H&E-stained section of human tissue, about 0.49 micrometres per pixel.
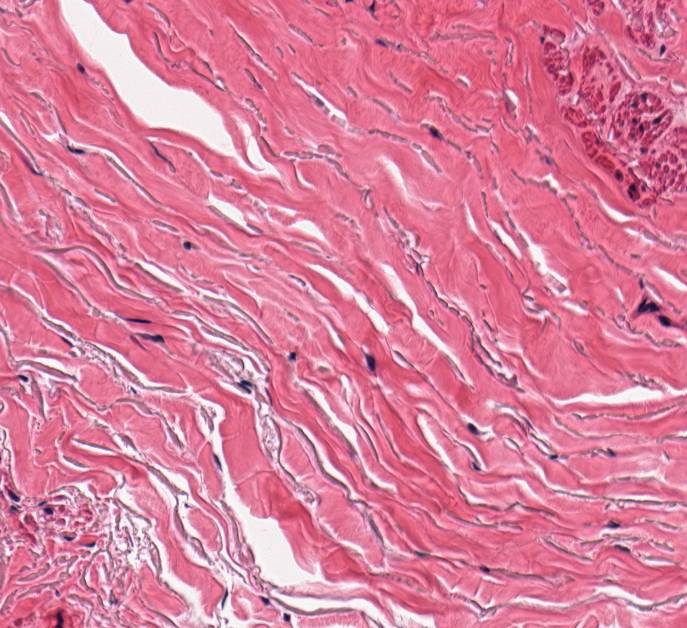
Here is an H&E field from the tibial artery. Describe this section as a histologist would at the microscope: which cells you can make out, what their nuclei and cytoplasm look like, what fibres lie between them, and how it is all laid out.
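Collagen bundles run mainly in parallel, diagonally from upper left to lower right. Their outline is wavy and undulating. Scattered between the bundles are dark, thin, spindle-shaped nuclei, like those of fibroblasts. Nuclei are sparse relative to the amount of collagen.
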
